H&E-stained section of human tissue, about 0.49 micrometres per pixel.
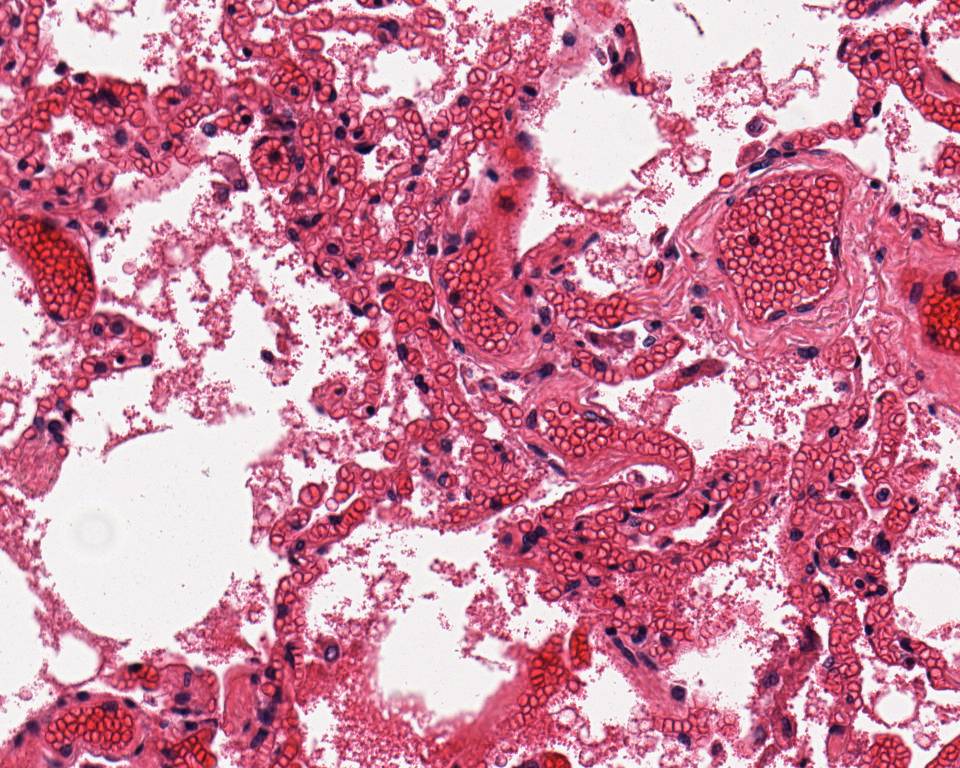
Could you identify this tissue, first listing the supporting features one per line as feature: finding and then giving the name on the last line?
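Overall pattern: a lace-like network of thin walls outlining many irregular open spaces
Wall capillaries: distended and packed with red blood cells, so the walls look coiled and beaded
Left edge, upper half: another vessel stuffed with red blood cells, staining deeper red than the tissue around it
Nuclei: small, dark, oval to elongated, lying singly and sparsely along the walls
Name: lung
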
